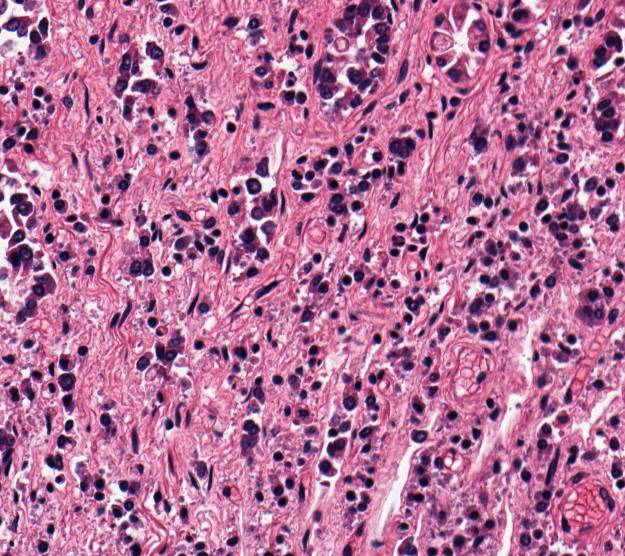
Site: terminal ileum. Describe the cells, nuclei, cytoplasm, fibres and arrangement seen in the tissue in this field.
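Arrangement first: cells lie singly and in small loose groups, scattered diffusely across the whole field rather than forming solid sheets. Cell types next: many small cells with round, dark-staining nuclei and scant cytoplasm are mixed among the larger cells throughout. Stroma: pink, wavy collagen fibres make up the stroma between the cells. Fat: no fat cells appear anywhere in the field.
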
